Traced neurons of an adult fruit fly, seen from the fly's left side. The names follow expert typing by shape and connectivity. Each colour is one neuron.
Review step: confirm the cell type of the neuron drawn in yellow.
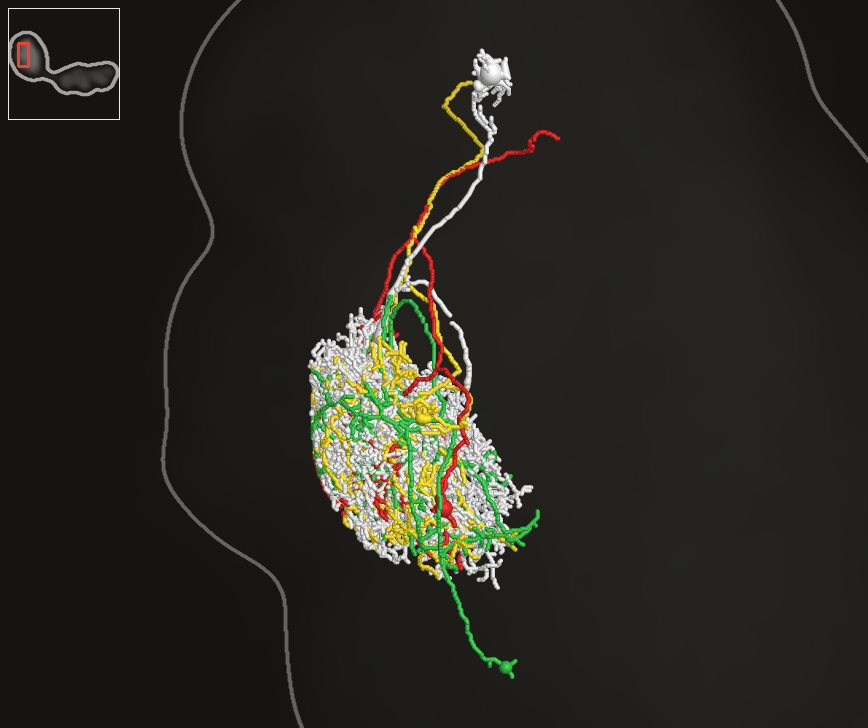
AVLP318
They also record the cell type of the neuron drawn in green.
AVLP104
